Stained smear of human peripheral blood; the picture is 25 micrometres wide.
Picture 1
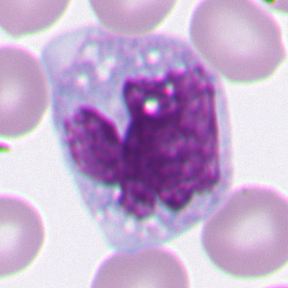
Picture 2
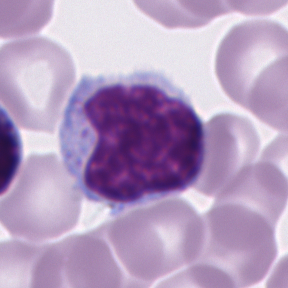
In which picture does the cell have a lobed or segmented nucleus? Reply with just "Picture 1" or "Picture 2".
Picture 1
